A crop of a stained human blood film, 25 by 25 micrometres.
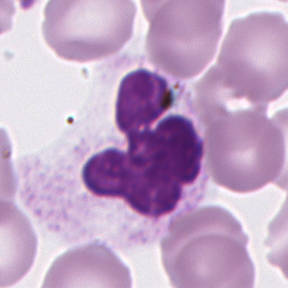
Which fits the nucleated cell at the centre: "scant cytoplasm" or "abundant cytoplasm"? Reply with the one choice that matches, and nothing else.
Abundant cytoplasm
